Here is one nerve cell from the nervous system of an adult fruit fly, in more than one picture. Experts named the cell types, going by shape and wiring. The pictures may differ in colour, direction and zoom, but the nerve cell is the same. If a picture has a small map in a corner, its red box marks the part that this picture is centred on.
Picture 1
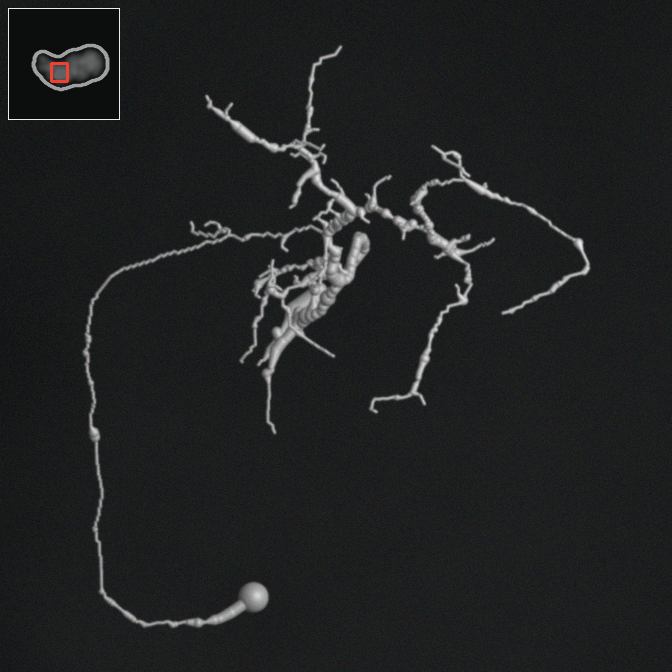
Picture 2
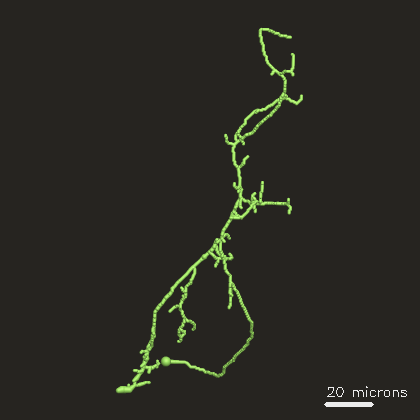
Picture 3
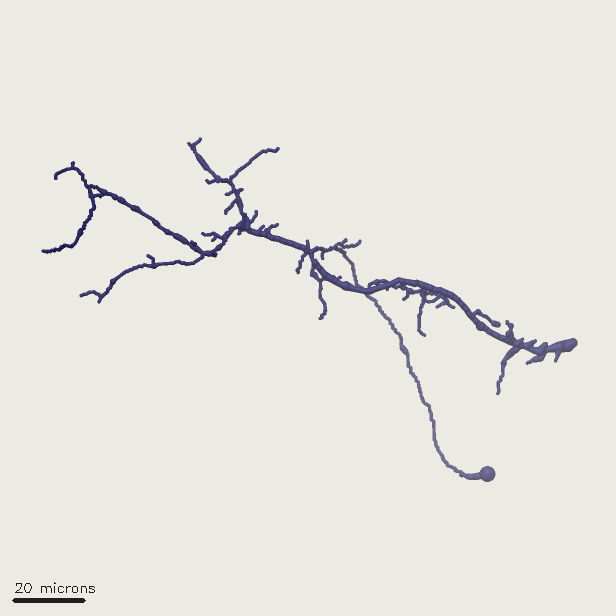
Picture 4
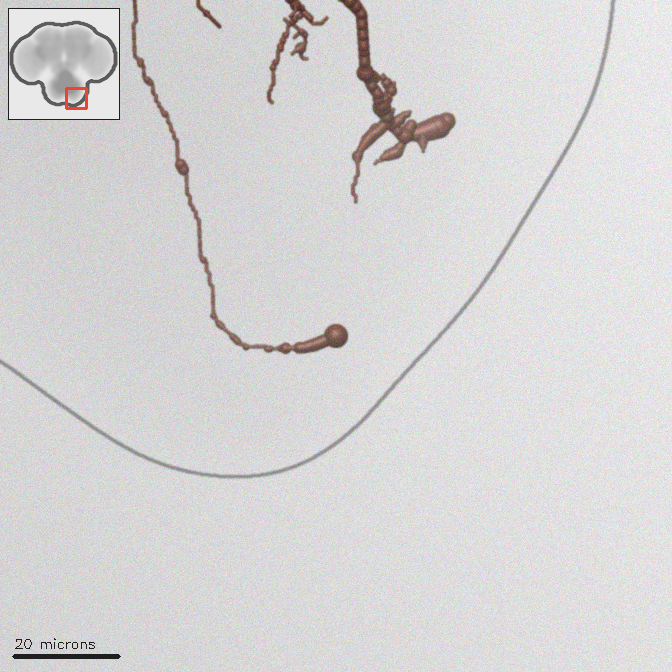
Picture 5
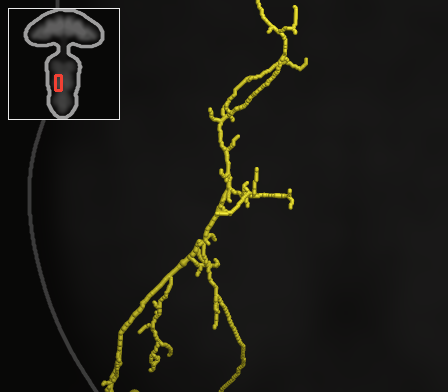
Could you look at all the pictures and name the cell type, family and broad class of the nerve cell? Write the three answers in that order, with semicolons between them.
IN21A087; hemilineage 21A; nerve-cord intrinsic neuron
